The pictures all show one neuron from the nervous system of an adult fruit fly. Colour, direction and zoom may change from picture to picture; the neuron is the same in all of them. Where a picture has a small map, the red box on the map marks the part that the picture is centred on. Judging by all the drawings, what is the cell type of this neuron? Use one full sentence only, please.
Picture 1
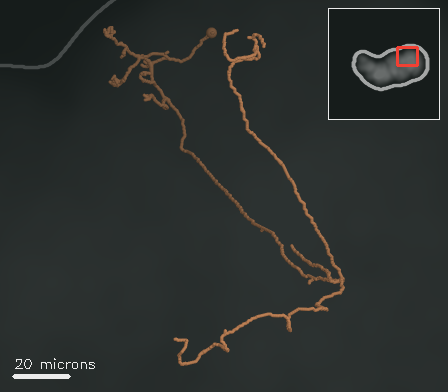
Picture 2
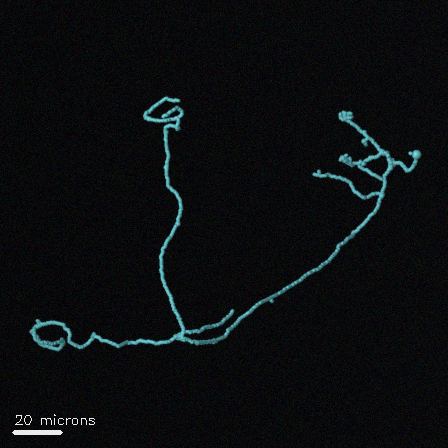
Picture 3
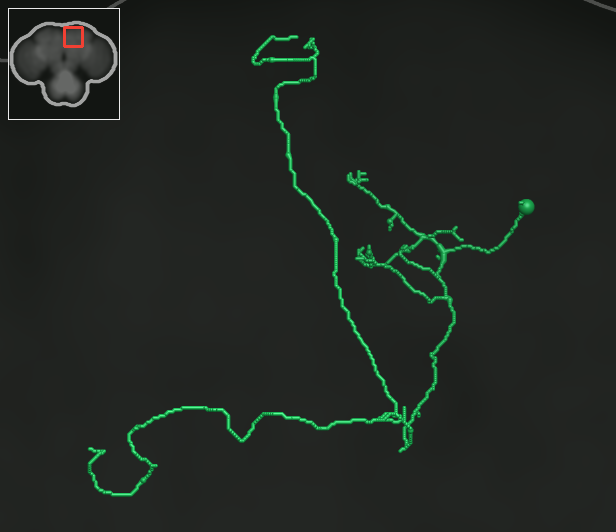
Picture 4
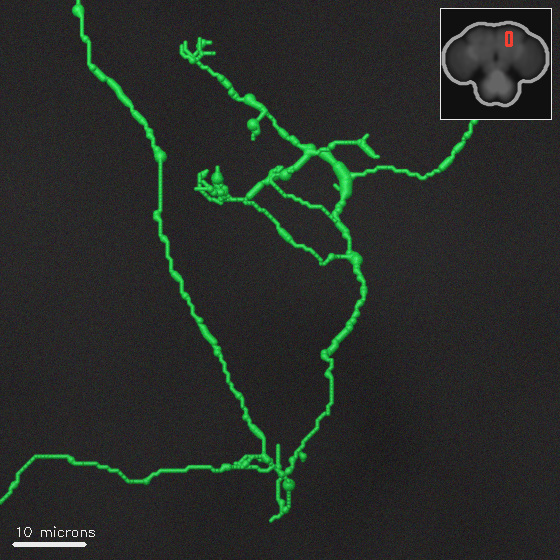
Regarding its cell type, the neuron is KCab-s.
